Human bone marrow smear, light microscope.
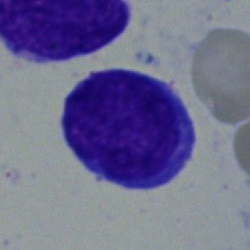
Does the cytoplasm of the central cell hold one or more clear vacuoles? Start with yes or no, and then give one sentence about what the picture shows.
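No. No vacuoles are seen in the cell.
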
